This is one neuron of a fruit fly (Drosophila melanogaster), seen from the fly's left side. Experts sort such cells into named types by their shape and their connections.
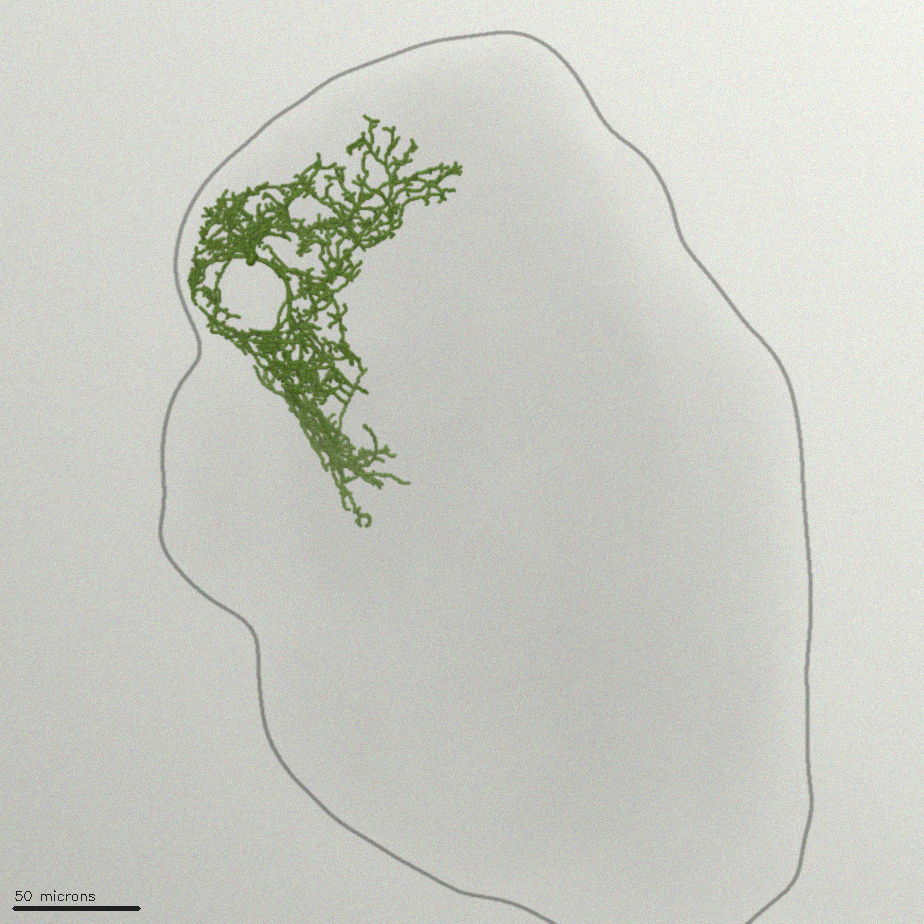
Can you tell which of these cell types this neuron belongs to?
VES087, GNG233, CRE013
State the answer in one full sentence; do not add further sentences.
The neuron has CRE013 as its cell type.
